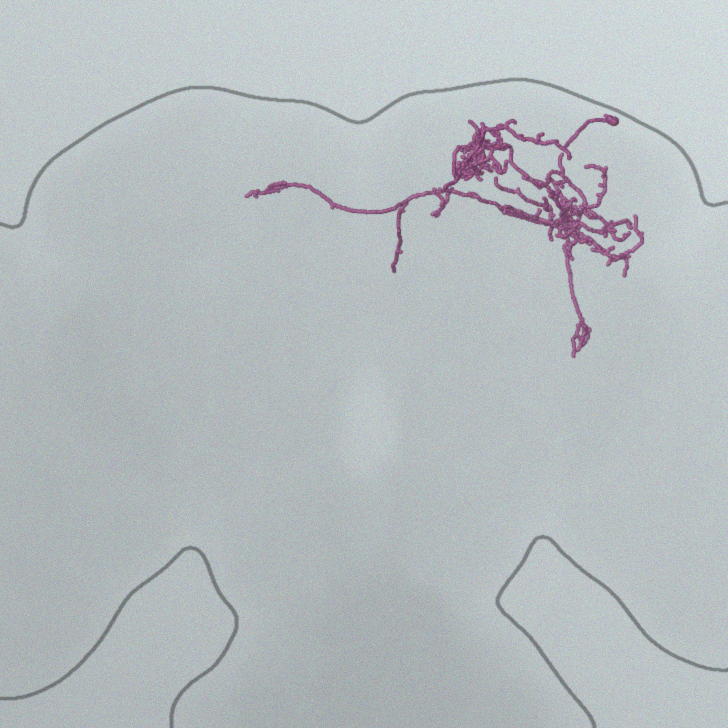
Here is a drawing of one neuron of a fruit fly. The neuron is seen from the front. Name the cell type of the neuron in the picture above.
LHPD2d2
